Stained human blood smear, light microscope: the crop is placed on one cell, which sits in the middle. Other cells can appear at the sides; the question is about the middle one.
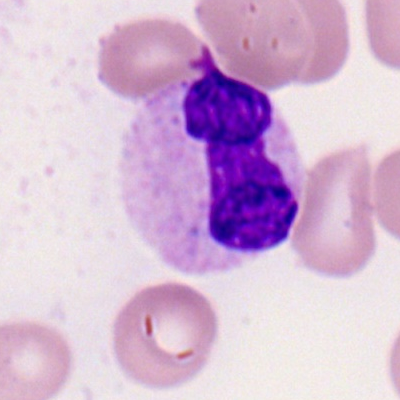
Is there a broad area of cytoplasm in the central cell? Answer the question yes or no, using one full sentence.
Yes, the cell's cytoplasm around the nucleus is ample.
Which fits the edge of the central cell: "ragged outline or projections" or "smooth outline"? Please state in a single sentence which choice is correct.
Smooth rather than rough is the outline of this cell.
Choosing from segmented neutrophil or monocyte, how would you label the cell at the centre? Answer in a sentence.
This crop is built around a segmented neutrophil at its centre.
